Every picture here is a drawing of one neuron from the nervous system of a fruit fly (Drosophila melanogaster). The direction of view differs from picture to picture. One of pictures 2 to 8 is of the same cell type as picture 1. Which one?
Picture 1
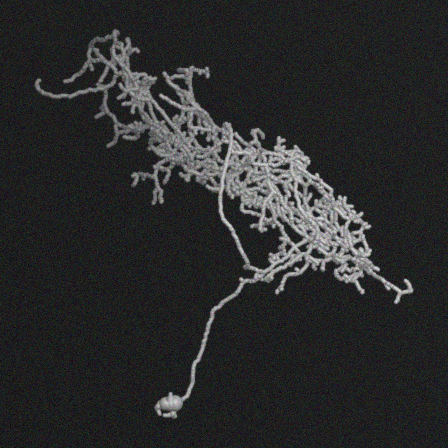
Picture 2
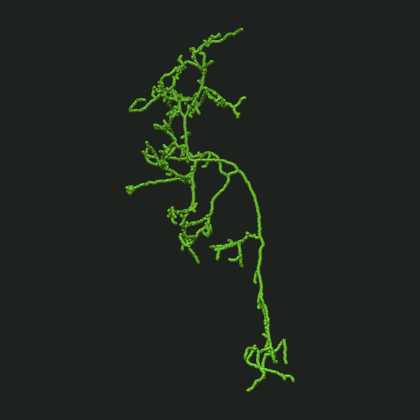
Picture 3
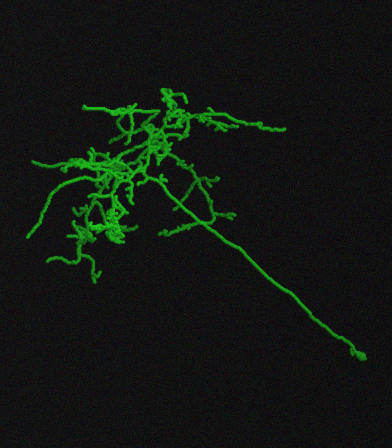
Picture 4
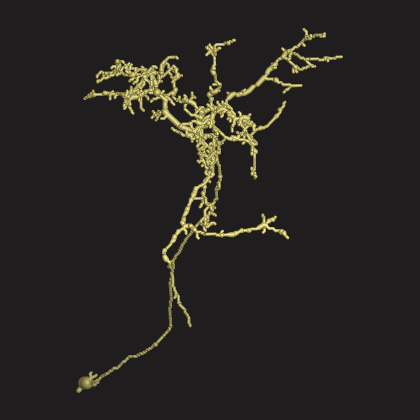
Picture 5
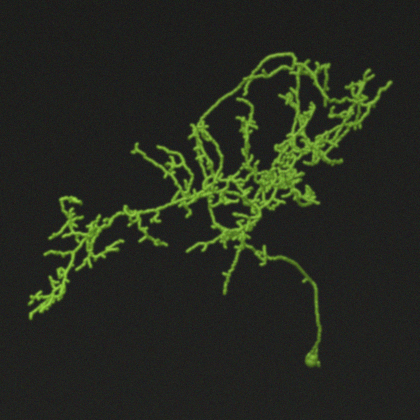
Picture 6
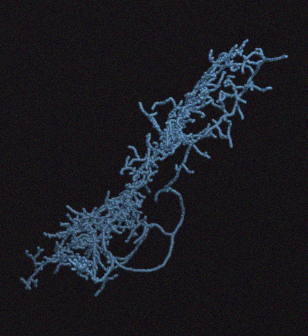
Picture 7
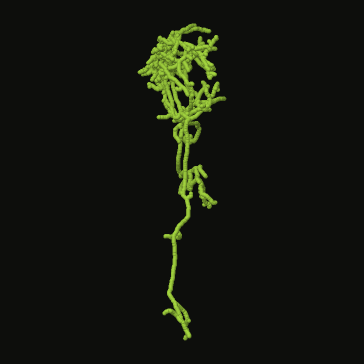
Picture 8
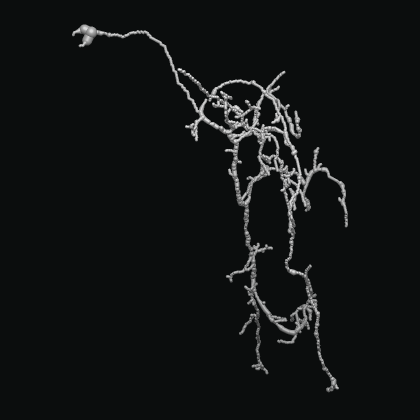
Picture 6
